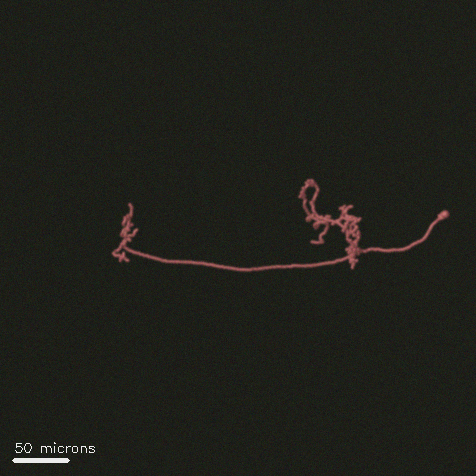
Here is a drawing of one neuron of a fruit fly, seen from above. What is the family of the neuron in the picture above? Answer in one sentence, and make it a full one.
The neuron takes hemilineage VLPl2_posterior as its family.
